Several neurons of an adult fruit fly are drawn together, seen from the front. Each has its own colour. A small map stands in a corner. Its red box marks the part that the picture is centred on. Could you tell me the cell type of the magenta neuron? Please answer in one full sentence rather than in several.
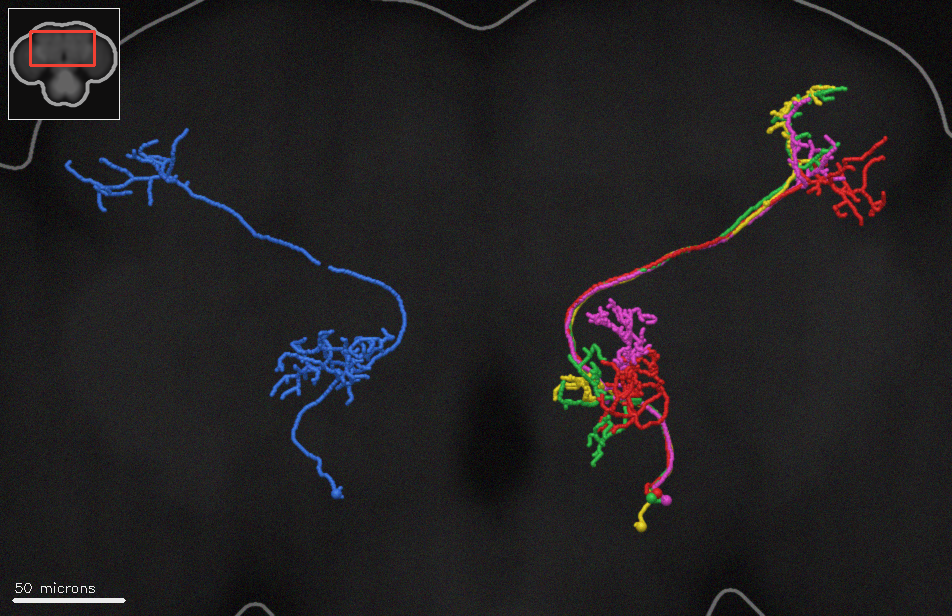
As for cell type, this neuron is M_vPNml76.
